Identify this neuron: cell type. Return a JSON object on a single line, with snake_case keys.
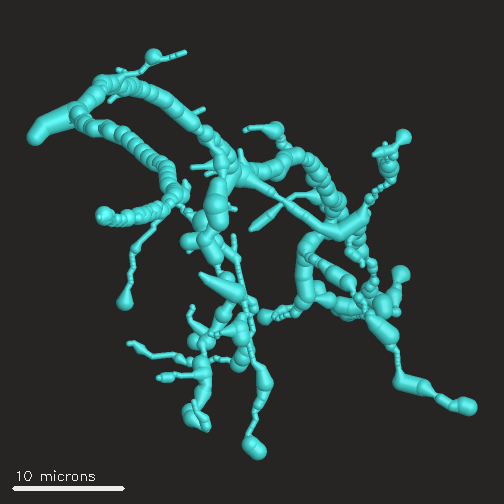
{"cell_type": "DNge065"}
